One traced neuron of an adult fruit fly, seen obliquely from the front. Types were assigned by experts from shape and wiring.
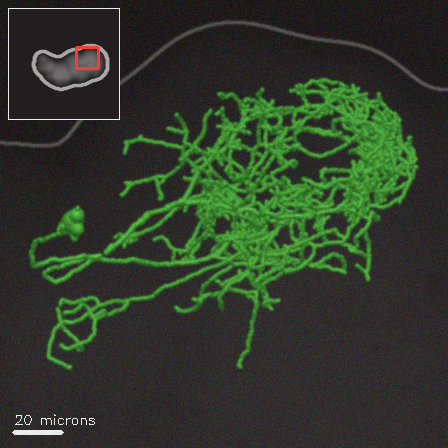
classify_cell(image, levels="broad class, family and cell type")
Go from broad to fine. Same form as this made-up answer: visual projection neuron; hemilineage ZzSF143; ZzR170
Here: central-brain intrinsic neuron; hemilineage SLPpm4; SLP438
